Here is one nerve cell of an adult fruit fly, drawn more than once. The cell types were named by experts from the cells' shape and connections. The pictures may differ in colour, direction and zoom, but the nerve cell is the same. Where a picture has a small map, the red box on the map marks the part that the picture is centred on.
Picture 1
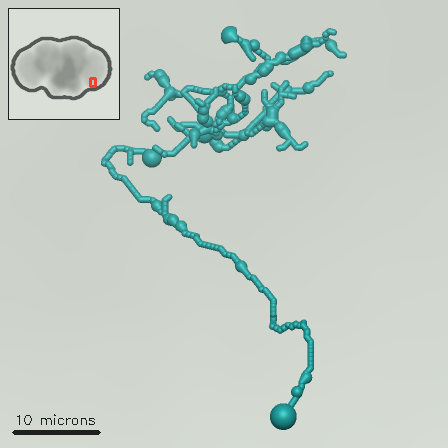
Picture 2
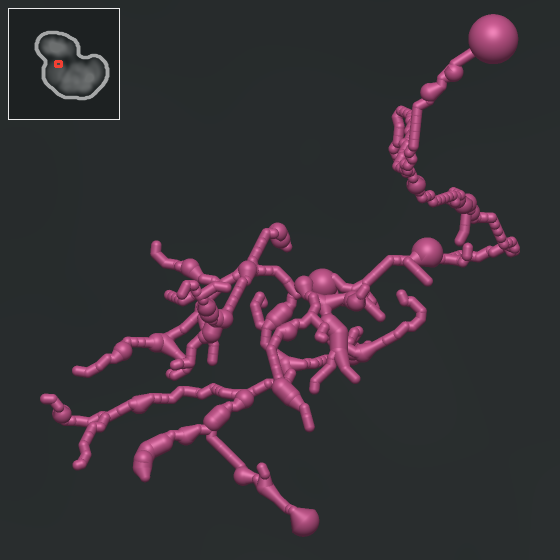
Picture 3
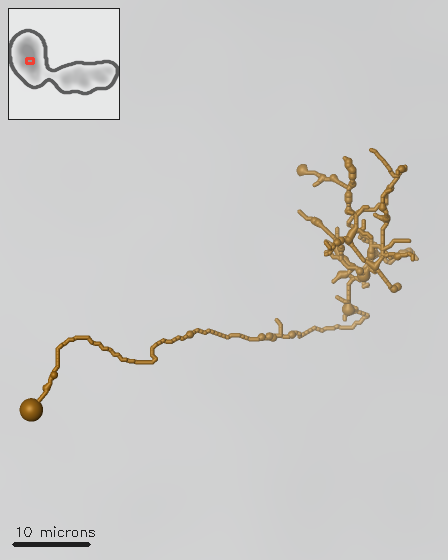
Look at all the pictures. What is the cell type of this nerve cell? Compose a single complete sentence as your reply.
It is Cm1 that this nerve cell is, by cell type.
